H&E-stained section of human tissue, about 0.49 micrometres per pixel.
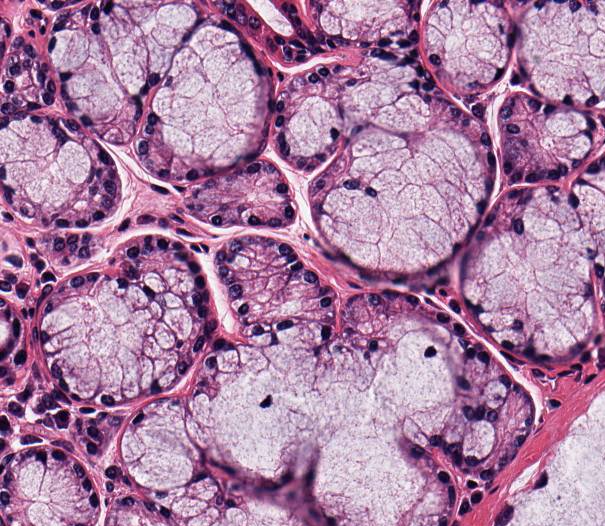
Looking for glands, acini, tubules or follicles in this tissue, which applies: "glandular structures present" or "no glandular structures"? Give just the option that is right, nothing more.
Glandular structures present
